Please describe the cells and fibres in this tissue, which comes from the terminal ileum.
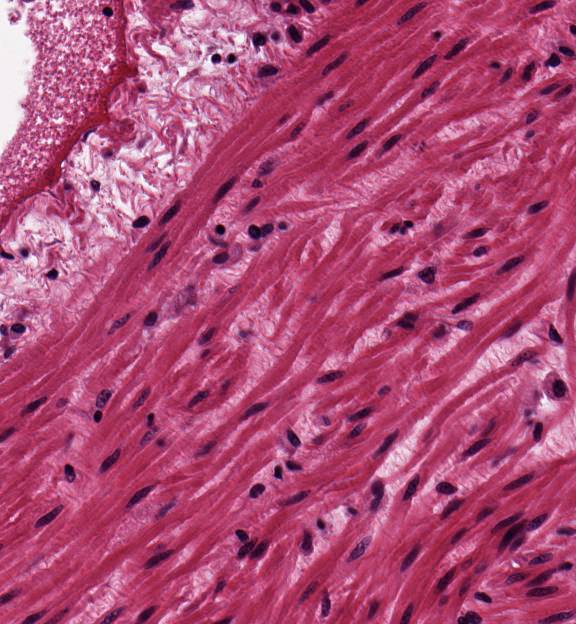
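Smooth muscle occupies most of the field, its fibres running diagonally from lower left to upper right. Each muscle cell has an elongated, cigar-shaped nucleus aligned parallel to the fibres. The muscle cytoplasm stains a deep pink. Narrow pale clefts divide the muscle into interweaving bundles.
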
